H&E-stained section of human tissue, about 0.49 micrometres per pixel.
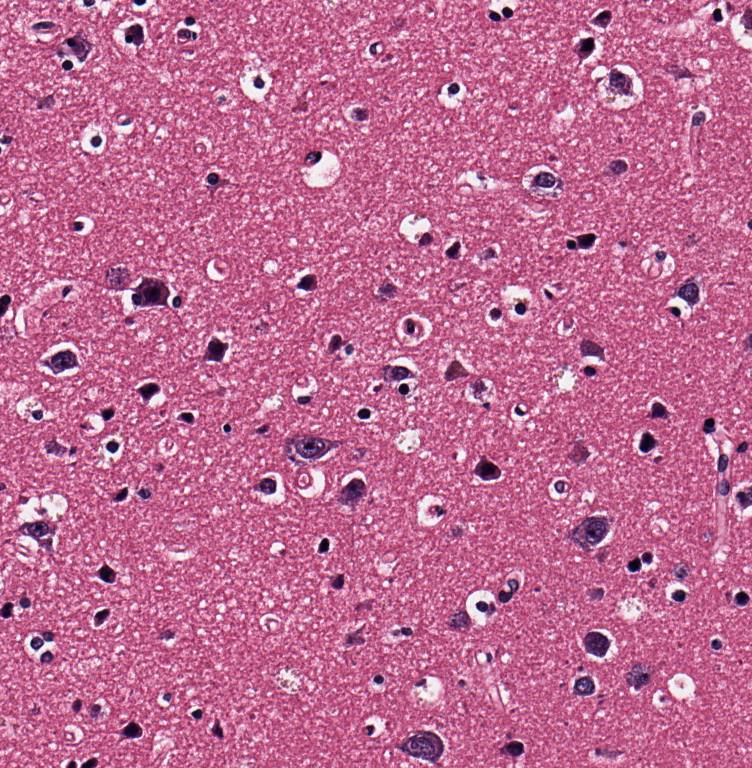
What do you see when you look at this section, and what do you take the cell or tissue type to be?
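A finely granular pink neuropil fills the field, with cells scattered evenly through it and no glands, tubules or other organised units. A few larger neurons have purple cytoplasm and pale nuclei holding a dark nucleolus; one lies near the centre. Many cells are small, dark-staining and angular, with shrunken hyperchromatic nuclei. This is cerebral cortex.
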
